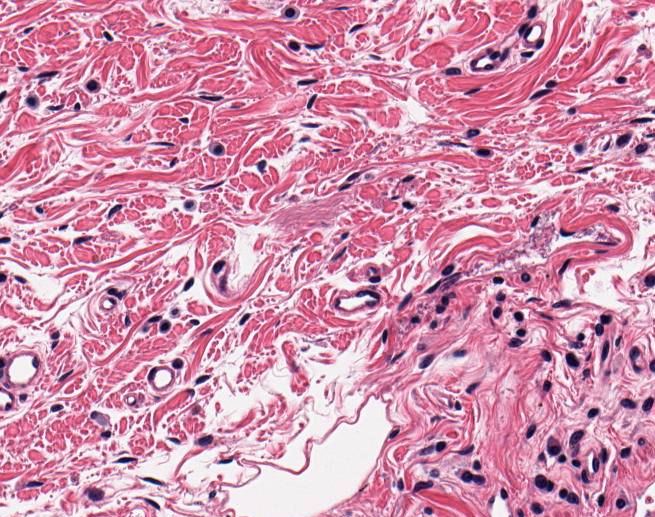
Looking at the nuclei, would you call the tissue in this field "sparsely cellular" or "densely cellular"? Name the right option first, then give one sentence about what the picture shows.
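Sparsely cellular. Among the pink bundles, the nuclei are small, dark and sparse.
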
